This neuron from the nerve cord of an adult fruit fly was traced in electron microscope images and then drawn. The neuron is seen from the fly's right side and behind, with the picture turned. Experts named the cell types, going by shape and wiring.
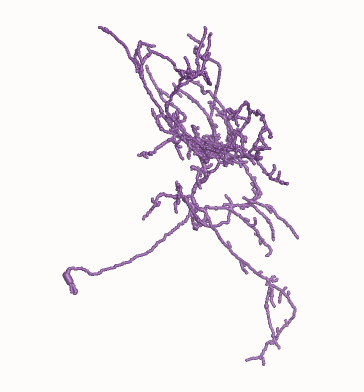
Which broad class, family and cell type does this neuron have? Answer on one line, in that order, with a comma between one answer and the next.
nerve-cord intrinsic neuron, hemilineage 00A, IN00A032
